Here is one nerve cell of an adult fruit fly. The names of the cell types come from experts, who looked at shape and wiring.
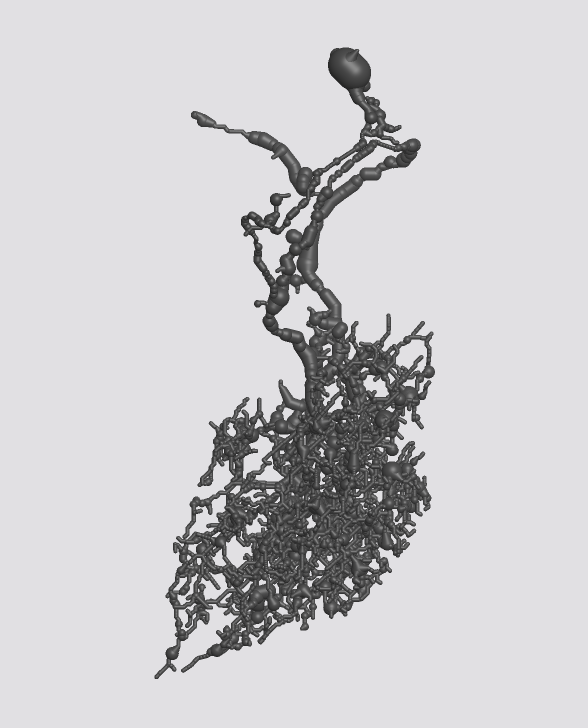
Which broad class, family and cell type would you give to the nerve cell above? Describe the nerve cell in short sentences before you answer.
The cell body can be seen at the top of the picture. The picture shows more than a hundred branch ends. Its broad class is central-brain intrinsic neuron. The family is hemilineage VLPa1_lateral. The cell type is AVLP411.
